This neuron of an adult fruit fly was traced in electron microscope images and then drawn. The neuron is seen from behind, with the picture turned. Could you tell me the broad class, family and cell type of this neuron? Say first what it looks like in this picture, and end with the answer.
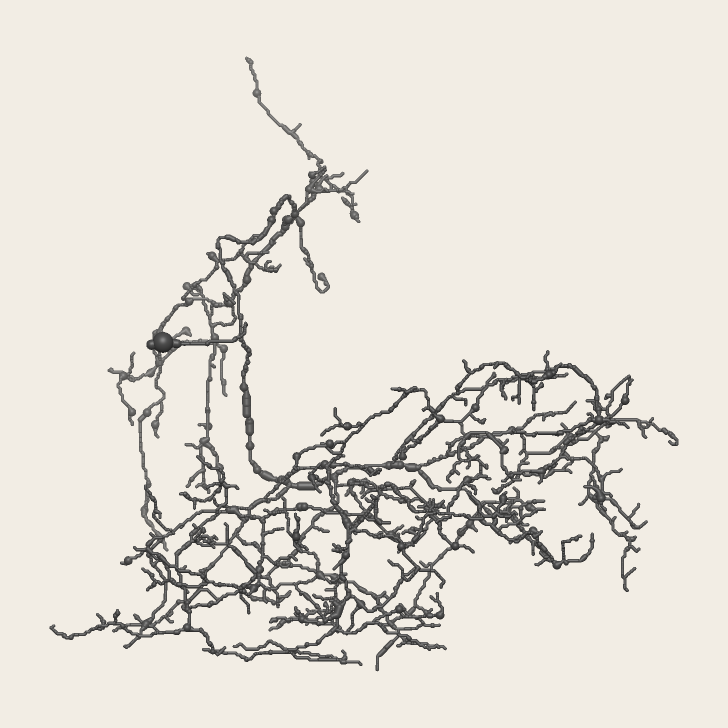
The cell body is on the left of the picture. The picture shows more than a hundred branch ends. Its broad class is visual projection neuron. The family is hemilineage VPNp&v1_ventral. Its cell type is LT77.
